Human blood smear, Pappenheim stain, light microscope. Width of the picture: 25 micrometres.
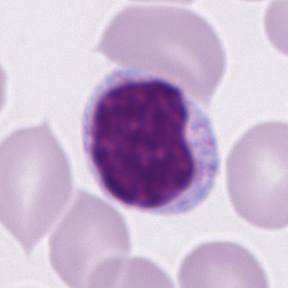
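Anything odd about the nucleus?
A shallow notch on its right side; it runs about 11 by 9 micrometres.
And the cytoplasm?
A narrow, pale bluish-grey rim, widest on the right side.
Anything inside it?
Fine pinkish-purple specks, scattered through.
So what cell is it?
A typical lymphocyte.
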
